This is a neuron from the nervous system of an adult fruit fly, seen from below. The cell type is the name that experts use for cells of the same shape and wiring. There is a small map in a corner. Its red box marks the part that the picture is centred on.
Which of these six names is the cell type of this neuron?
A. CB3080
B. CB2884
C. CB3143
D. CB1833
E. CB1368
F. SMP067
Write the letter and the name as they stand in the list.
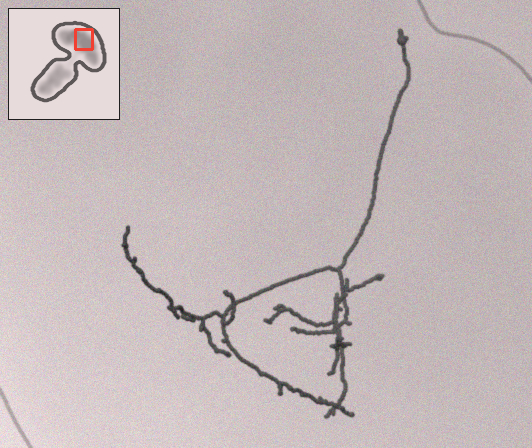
D. CB1833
